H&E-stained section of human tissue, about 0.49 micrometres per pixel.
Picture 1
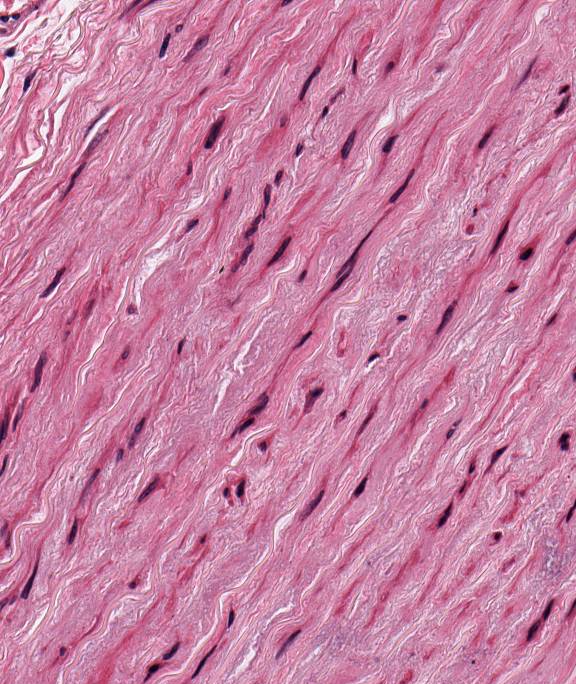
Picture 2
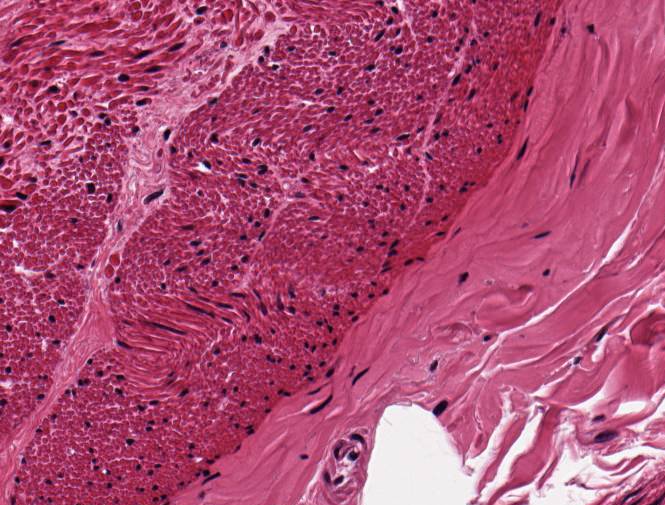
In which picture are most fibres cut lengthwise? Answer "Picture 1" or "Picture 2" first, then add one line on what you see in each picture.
Picture 1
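In picture 1: Throughout the field the fibres run in parallel, running diagonally from lower left to upper right.
In picture 2: Most of the smooth muscle cells are cut in cross-section and appear as small, closely packed, rounded profiles.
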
